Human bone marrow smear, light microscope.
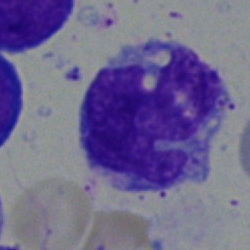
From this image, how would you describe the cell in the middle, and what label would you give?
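Most of the cell is taken up by the nucleus. A scant rim of pale blue cytoplasm surrounds it, widest on the lower right. In the upper part of the cell lie a few small, round, pale clear spots. At the cell edge the pale cytoplasm forms small irregular blebs, best seen on the right side. This cell is a monocyte.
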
